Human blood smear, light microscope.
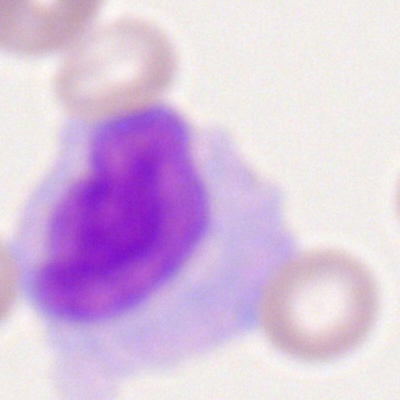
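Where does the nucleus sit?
Toward the left side of the cell.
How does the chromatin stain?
Deep purple, in patchy lighter and darker areas.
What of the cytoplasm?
Abundant and pale lavender-blue, spreading widely around the nucleus.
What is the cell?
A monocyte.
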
